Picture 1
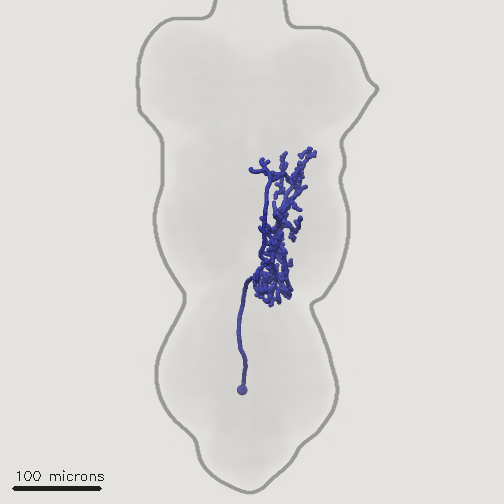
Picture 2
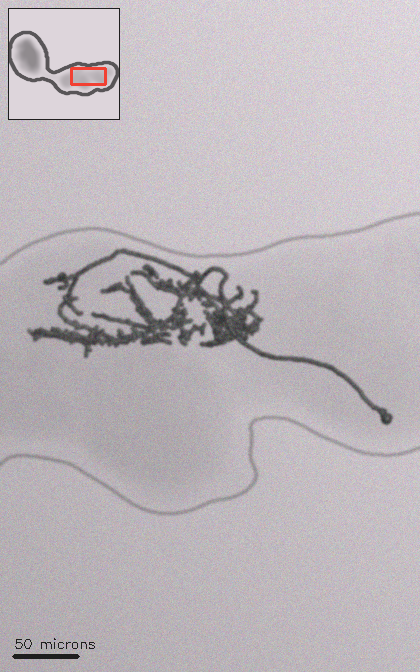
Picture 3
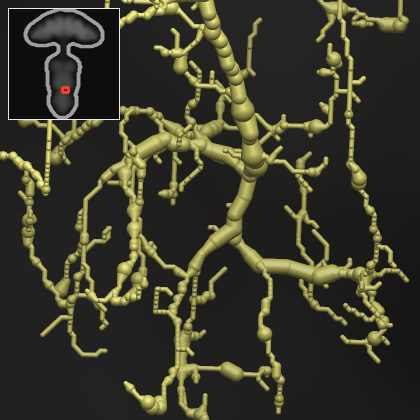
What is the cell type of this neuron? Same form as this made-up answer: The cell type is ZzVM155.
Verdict: The cell type is IN06B042.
